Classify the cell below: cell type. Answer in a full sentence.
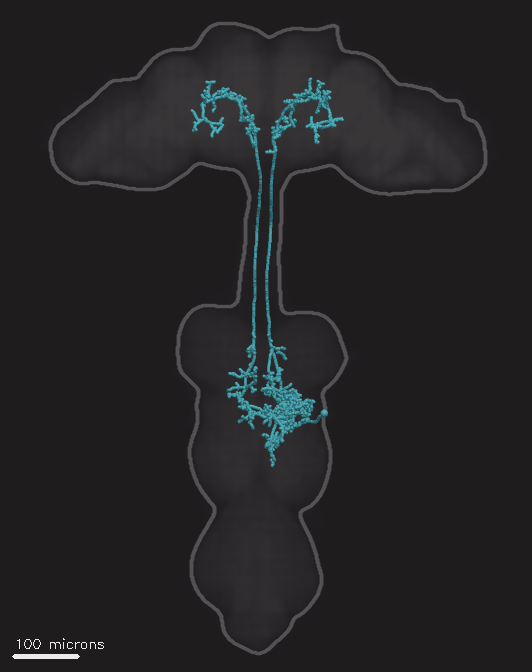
The cell type is AN09B024.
